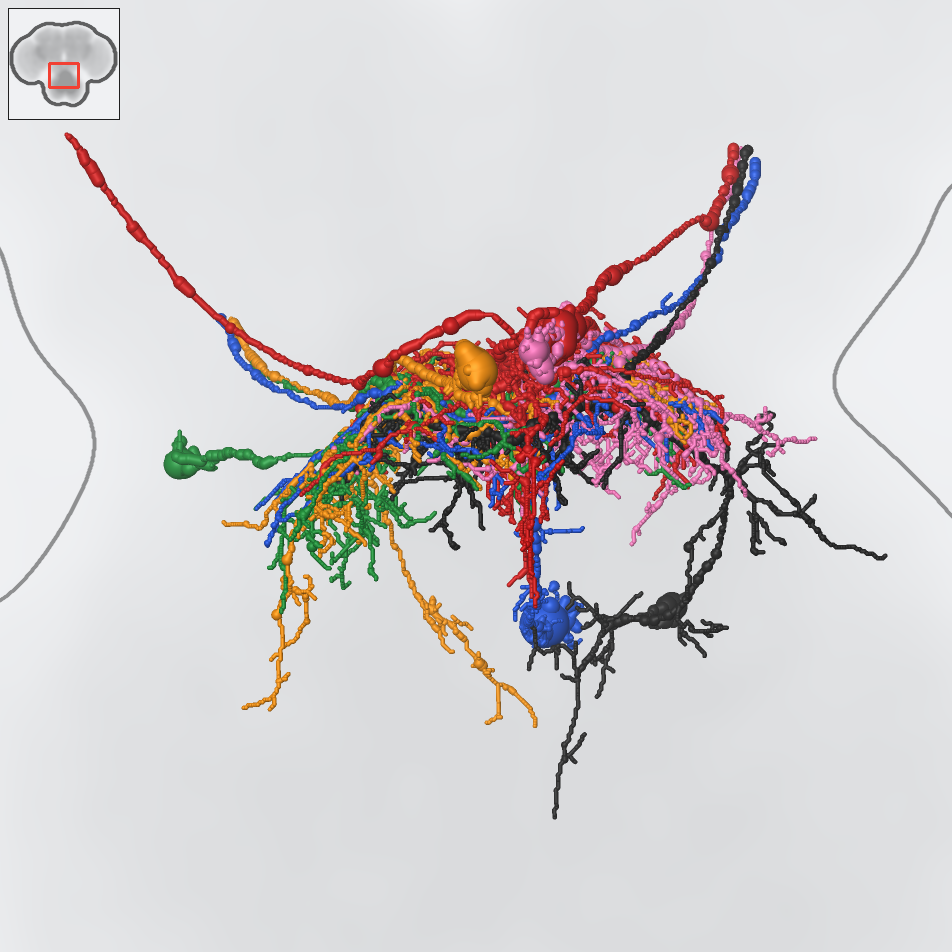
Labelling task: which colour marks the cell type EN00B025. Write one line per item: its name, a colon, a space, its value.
colour: blue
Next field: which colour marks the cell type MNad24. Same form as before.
colour: orange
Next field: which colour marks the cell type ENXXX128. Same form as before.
colour: red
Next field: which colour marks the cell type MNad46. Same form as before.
colour: pink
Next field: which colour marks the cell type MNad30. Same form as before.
colour: green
